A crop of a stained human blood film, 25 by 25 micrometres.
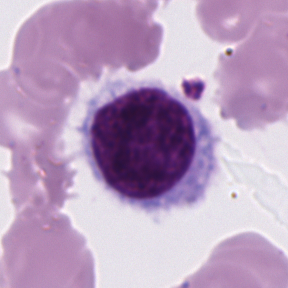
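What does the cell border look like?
It's ragged, with fine hair-like projections around its edge.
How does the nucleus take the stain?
The chromatin is dark purple and densely stained throughout.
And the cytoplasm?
Pale blue, with a wider rim on the right side of the nucleus than on the left.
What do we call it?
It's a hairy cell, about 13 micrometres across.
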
